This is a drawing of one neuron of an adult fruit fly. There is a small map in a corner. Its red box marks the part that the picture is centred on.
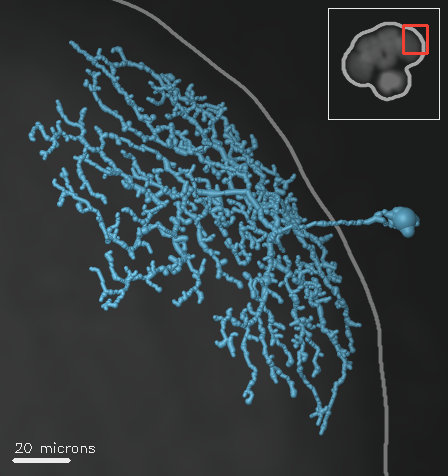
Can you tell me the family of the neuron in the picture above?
Dm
